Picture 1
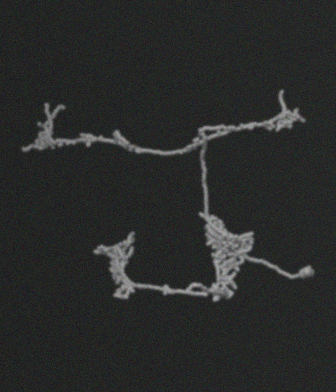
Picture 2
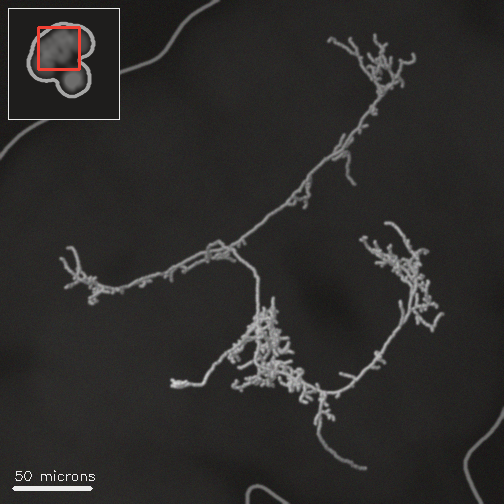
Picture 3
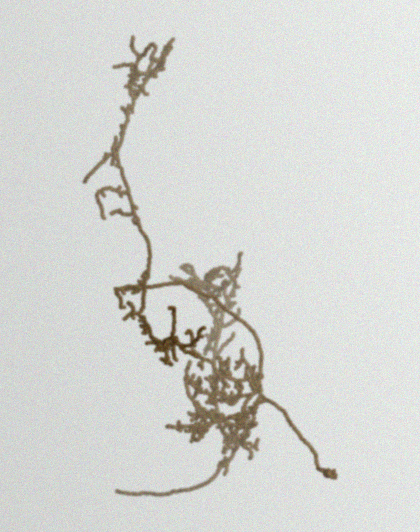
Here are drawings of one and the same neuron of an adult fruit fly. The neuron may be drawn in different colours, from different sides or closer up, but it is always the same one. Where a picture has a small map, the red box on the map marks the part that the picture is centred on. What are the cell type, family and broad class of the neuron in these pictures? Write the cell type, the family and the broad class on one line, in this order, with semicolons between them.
VES025; hemilineage ALl1_ventral; central-brain intrinsic neuron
